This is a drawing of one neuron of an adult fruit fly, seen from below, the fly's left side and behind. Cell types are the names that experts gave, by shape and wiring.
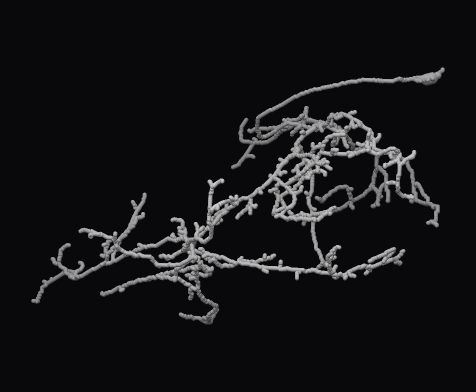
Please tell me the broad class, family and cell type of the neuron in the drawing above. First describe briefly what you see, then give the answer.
Its cell body lies at the upper right of the picture. Dozens of branch ends can be seen. Its broad class is nerve-cord intrinsic neuron. Its family is hemilineage 03A. Its cell type is IN03A050.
